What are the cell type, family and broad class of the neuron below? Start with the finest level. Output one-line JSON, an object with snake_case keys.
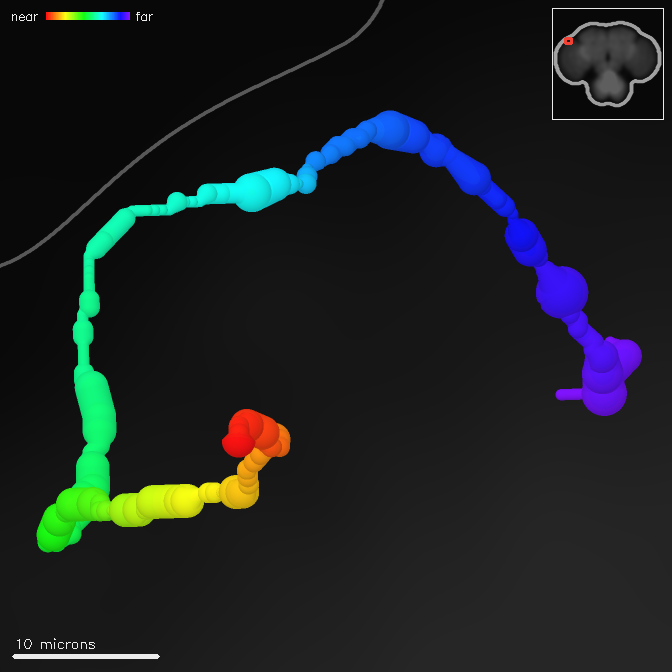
{"cell_type": "R7d", "family": "class visual", "broad_class": "photoreceptor or other optic-lobe sensory neuron"}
